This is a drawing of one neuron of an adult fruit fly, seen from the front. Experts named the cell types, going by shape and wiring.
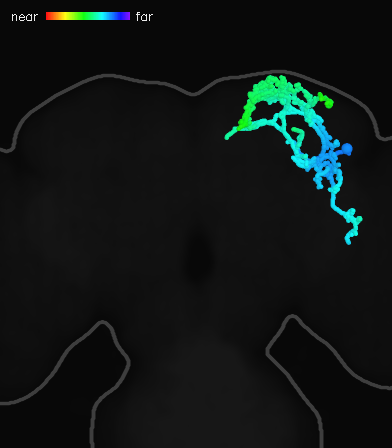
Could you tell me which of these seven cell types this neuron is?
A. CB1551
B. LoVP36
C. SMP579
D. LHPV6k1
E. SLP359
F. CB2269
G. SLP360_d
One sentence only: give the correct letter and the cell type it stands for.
The cell type of the neuron is given by option E, SLP359.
